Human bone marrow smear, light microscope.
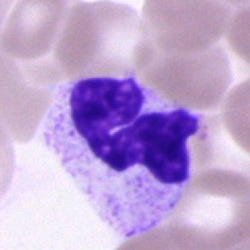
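Segmented neutrophil, central cell. Nucleus: two lobes split by a deep cleft, in the upper part of the cell. Cytoplasm: mostly below the nucleus, pale lilac, fine purple granules scattered through.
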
